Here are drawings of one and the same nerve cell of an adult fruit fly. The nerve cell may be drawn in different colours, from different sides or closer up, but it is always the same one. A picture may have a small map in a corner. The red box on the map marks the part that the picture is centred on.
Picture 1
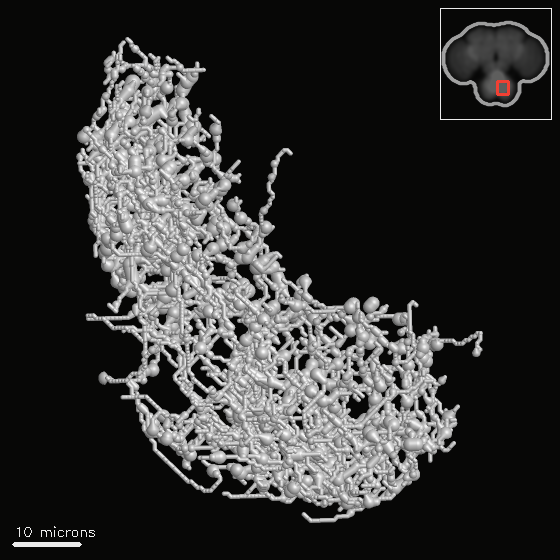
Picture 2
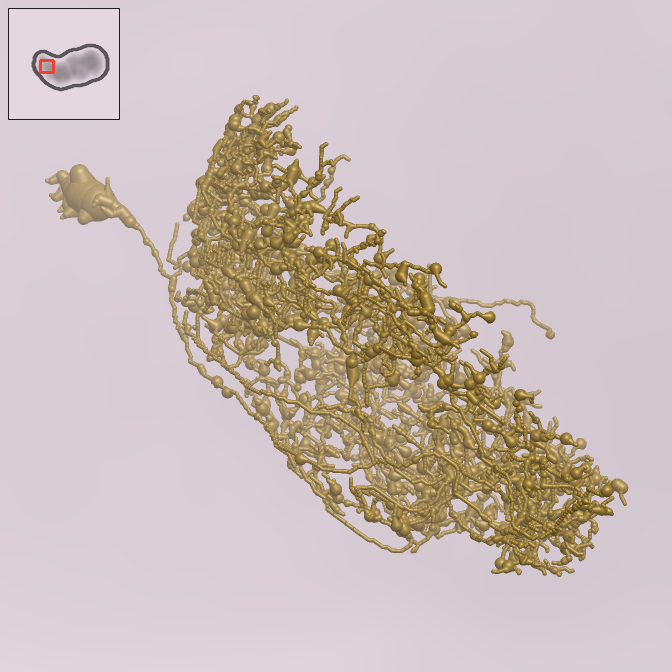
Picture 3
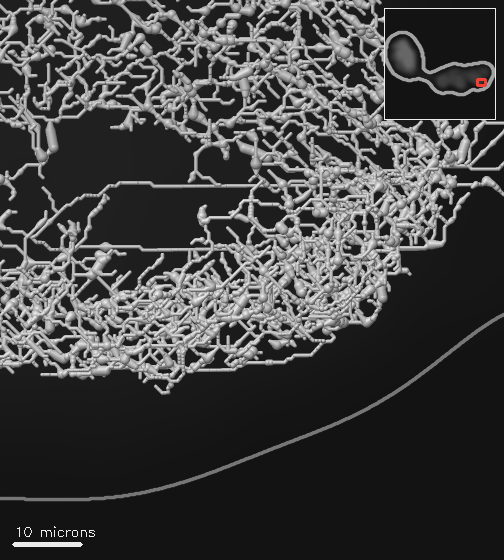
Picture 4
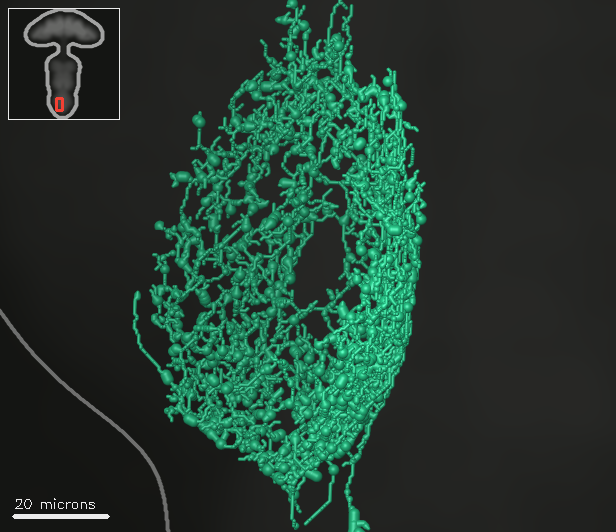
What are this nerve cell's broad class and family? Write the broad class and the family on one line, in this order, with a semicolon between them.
nerve-cord intrinsic neuron; hemilineage 01B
